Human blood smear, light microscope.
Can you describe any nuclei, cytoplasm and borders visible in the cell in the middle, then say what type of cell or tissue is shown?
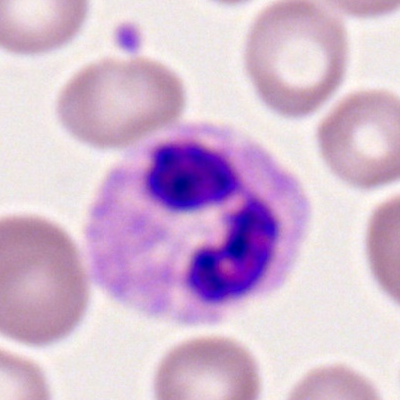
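Description: the cell has a roughly round outline. Its nucleus is divided into two main lobes, and no nucleoli can be seen. Fine, faint lilac granules are scattered through the cytoplasm. Answer: the cell is a segmented neutrophil.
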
